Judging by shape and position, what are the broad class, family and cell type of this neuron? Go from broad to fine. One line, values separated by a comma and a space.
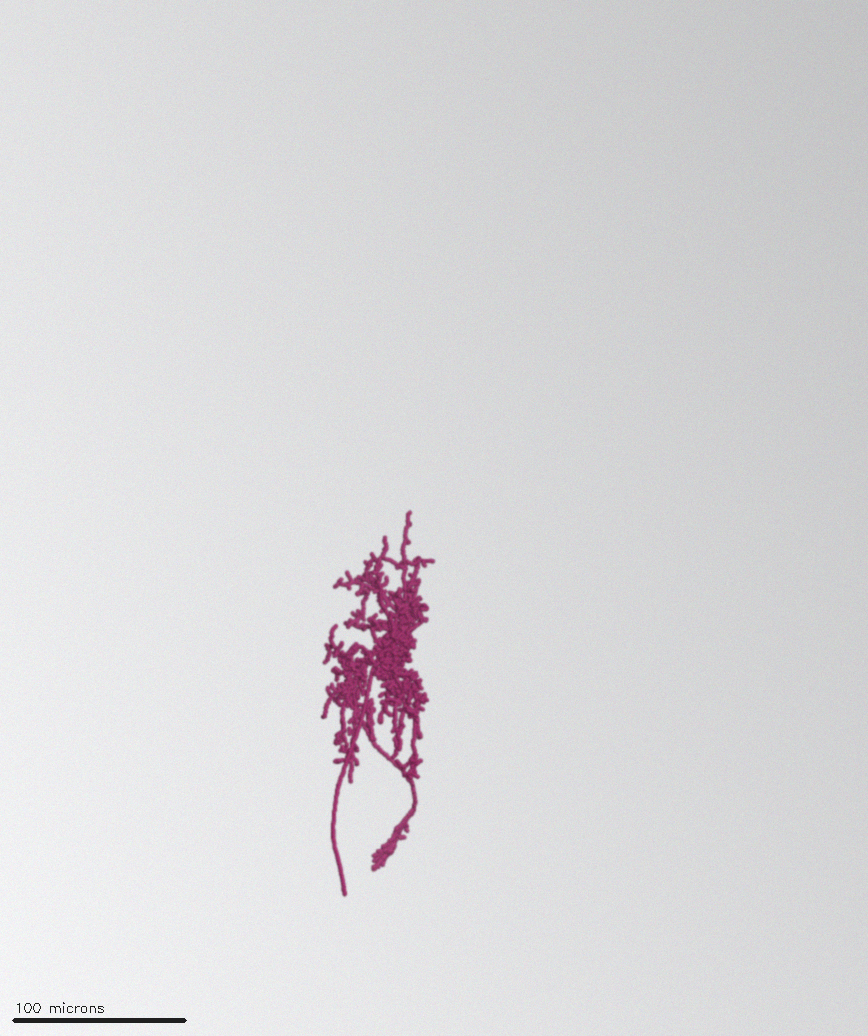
motor neuron of the nerve cord, hemilineage 03B, MNad41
